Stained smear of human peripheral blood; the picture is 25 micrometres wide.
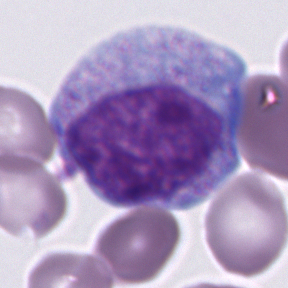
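Promyelocyte: the nucleus sits in the lower part of the cell, leaving the widest band of cytoplasm above it. That cytoplasm is abundant rather than a thin rim, and fine pinkish-purple granules are scattered through it. No clear vacuoles are seen.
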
